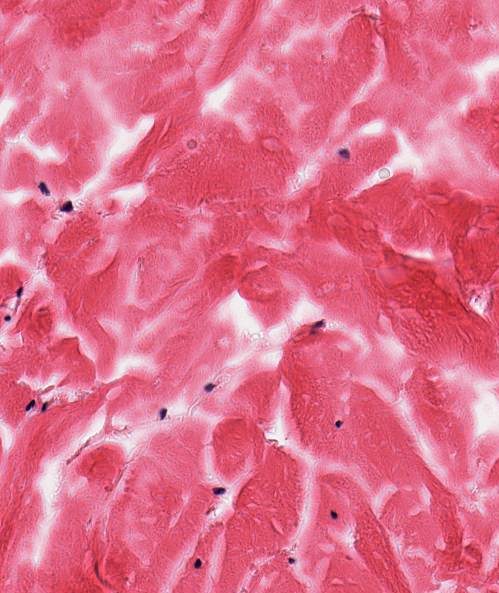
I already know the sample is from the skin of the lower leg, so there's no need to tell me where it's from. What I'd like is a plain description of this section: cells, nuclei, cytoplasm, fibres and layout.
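Most fibres contain no nucleus within their own cytoplasm. The few nuclei present are small, dark and oval to rod-shaped, and they lie in the narrow spaces between fibres. Overall the nuclei are sparse, found mostly on the left side and in the lower half of the field. In most fibres, cross-striations are not clearly seen.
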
